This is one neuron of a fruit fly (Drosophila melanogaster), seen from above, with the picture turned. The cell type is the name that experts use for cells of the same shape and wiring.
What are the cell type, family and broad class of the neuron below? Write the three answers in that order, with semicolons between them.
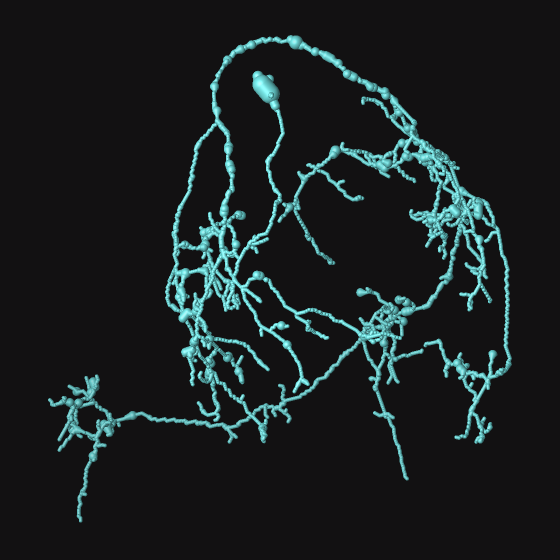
IN19A060_d; hemilineage 19A; nerve-cord intrinsic neuron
